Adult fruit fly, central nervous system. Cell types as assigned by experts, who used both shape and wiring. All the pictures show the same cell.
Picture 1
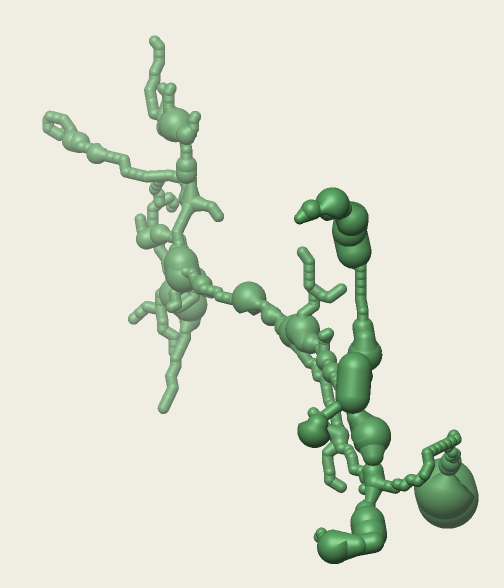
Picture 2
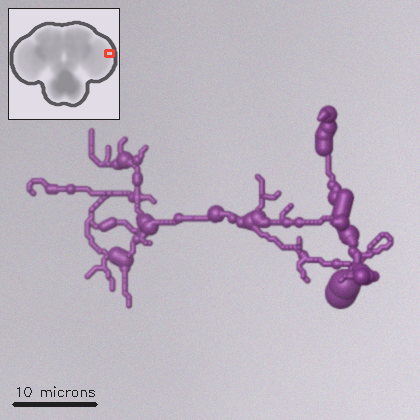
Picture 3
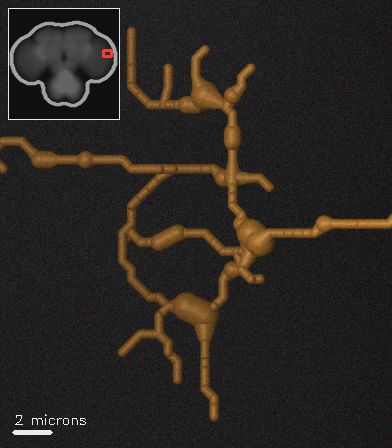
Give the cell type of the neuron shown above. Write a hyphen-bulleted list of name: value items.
- cell type: Mi13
